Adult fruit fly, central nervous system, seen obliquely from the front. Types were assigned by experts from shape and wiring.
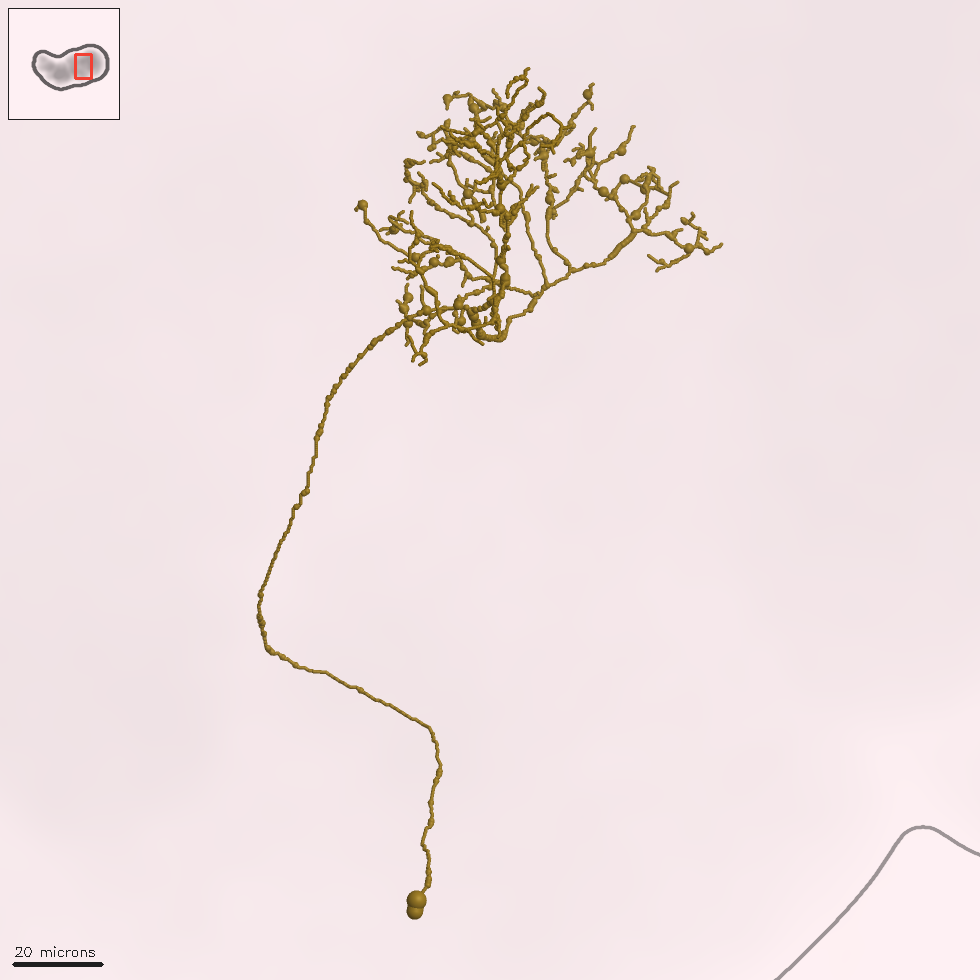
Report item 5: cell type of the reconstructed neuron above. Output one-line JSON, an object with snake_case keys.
{"cell_type": "FB4A_b"}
